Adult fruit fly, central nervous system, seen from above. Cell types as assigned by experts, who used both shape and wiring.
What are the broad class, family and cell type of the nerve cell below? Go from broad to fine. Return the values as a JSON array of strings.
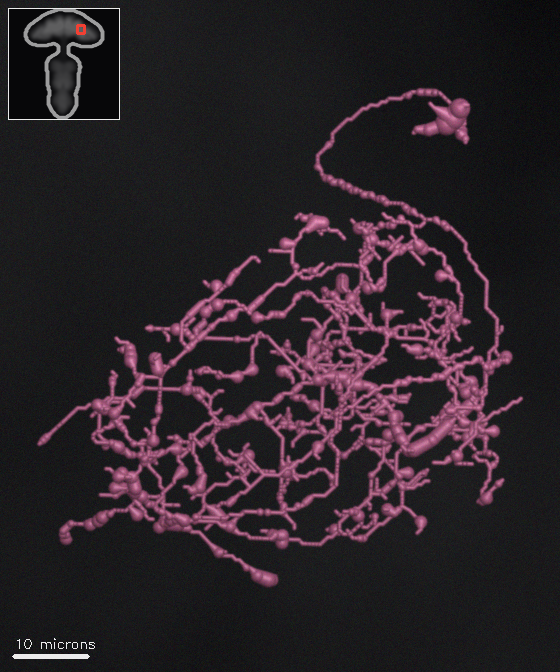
["central-brain intrinsic neuron", "hemilineage LHl4_dorsal", "LHAV4g14"]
